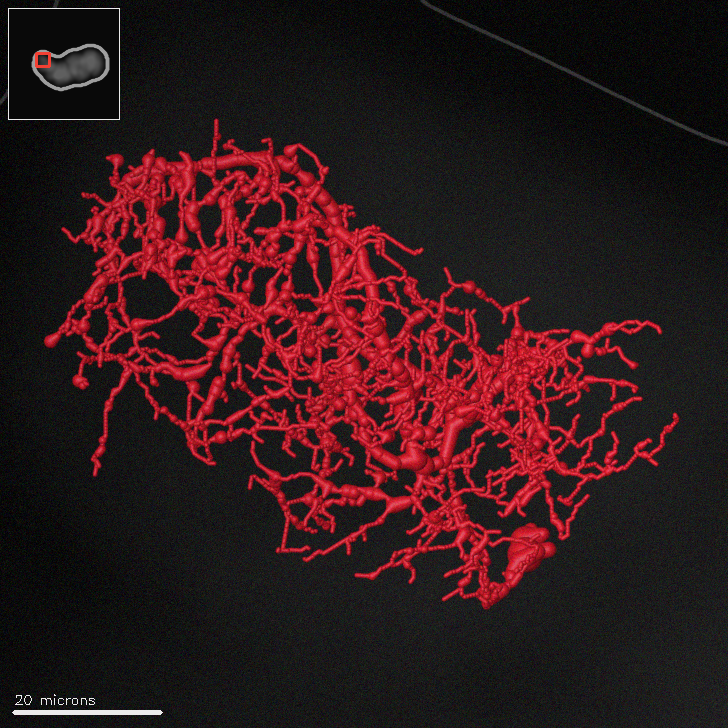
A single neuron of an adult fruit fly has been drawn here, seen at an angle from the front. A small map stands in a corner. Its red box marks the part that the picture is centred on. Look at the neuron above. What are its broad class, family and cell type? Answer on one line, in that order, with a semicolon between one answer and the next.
nerve-cord intrinsic neuron; hemilineage 18B; IN18B033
